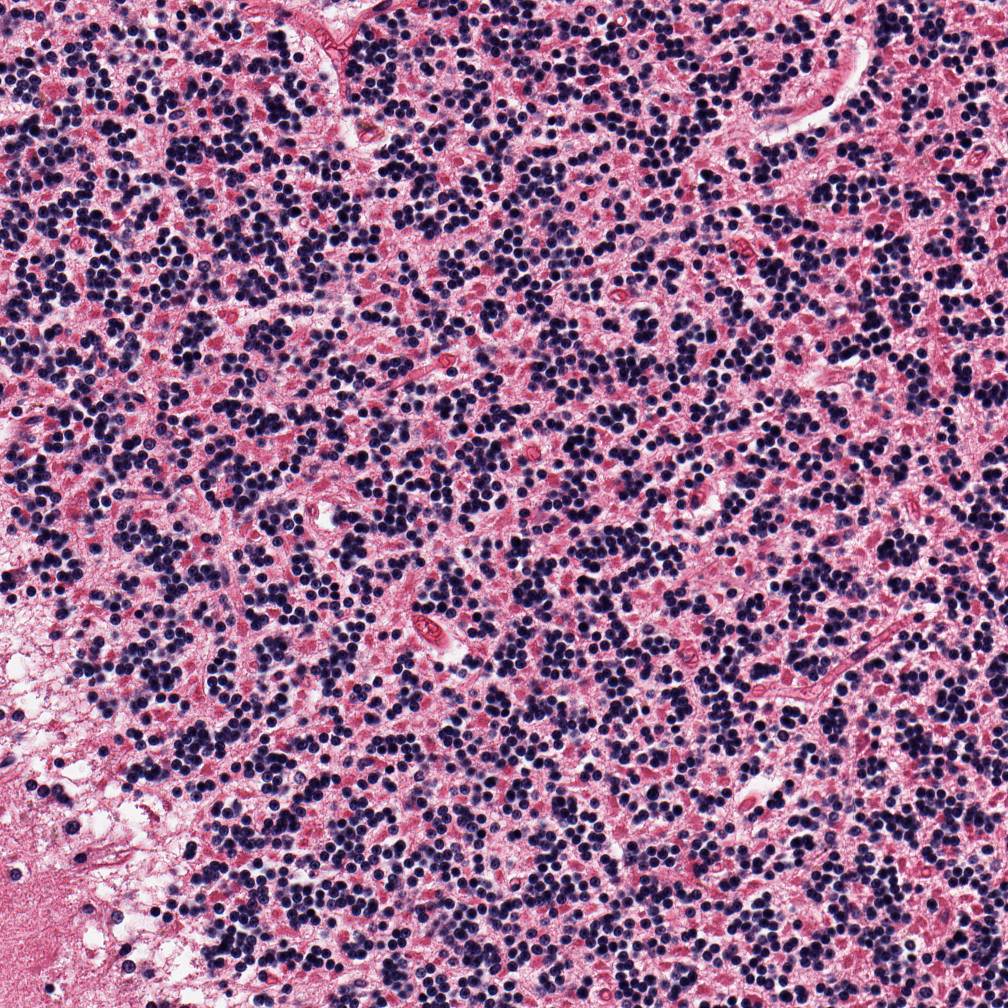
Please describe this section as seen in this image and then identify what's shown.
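Small, round, dark nuclei are densely packed across almost the whole field. These granule cells have deeply basophilic nuclei, scant cytoplasm. Between clusters lie small irregular islands of pale pink fibrillary material without nuclei. Lower left, the tissue is paler and fibrillary, with few nuclei. Cerebellum.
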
